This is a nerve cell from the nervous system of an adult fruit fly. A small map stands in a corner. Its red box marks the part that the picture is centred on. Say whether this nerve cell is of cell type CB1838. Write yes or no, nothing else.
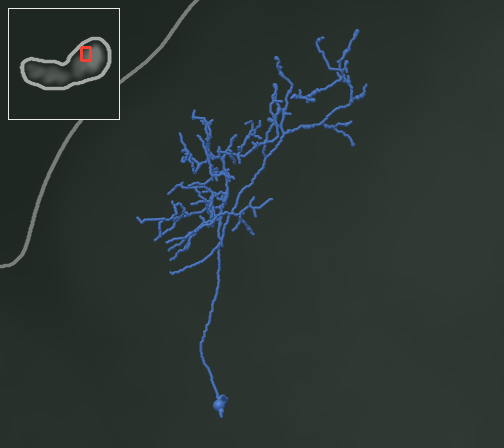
no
